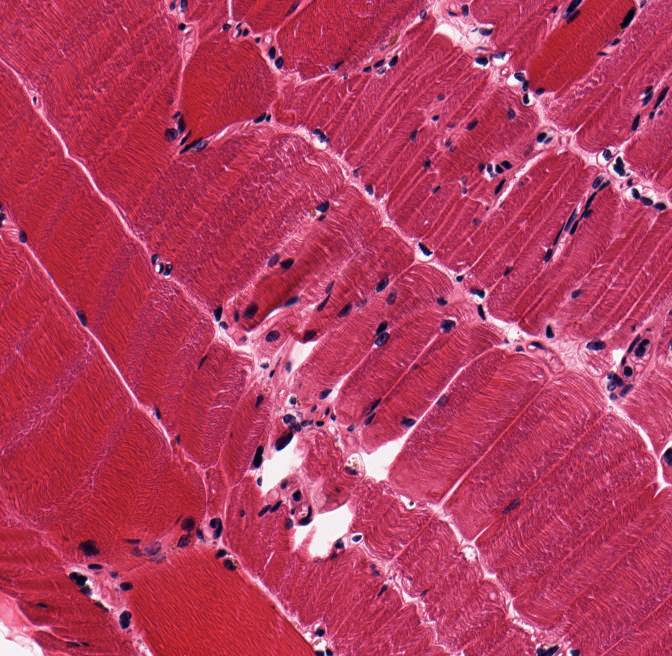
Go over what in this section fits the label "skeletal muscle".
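This section is skeletal muscle. Fine cross-striations run across the width of the muscle fibres, which agrees with the name.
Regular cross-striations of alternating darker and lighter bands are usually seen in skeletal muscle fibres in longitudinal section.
The muscle nuclei are dark blue, flattened and elongated, and they sit at the edges of the fibres rather than in their centres, which also agrees.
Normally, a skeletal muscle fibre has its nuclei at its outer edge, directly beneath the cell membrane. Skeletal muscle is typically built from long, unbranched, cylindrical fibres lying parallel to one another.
In the left part of the field the fibres run diagonally from upper left to lower right. No fat cells are present anywhere in the field.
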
